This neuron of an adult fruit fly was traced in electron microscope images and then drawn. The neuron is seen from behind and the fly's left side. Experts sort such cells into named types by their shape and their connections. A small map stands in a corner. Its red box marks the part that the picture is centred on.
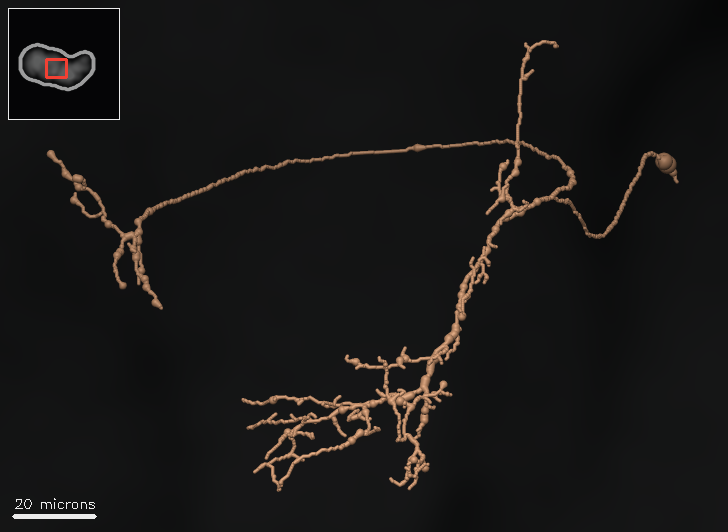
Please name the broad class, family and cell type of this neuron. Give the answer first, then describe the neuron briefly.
Its broad class is central-brain intrinsic neuron. The family is hemilineage SLPa&l1_lateral. Its cell type is WED034. From left to right in the picture it spans about 160 microns. The picture shows dozens of branch ends.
